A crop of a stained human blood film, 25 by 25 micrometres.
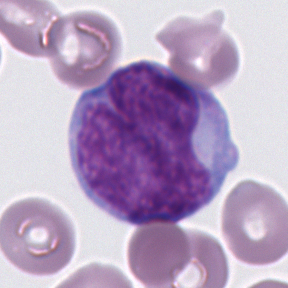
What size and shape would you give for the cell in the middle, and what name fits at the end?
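Roughly round in outline, this cell measures about 15 micrometres across. Its nucleus, about 14 by 12 micrometres, fills about 80% of the cell's area. The chromatin forms a fine, lacy network with no large dark clumps. Cytoplasm is widest on the right side, where a small rounded bulge projects from the cell's edge. It is an atypical promyelocyte.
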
